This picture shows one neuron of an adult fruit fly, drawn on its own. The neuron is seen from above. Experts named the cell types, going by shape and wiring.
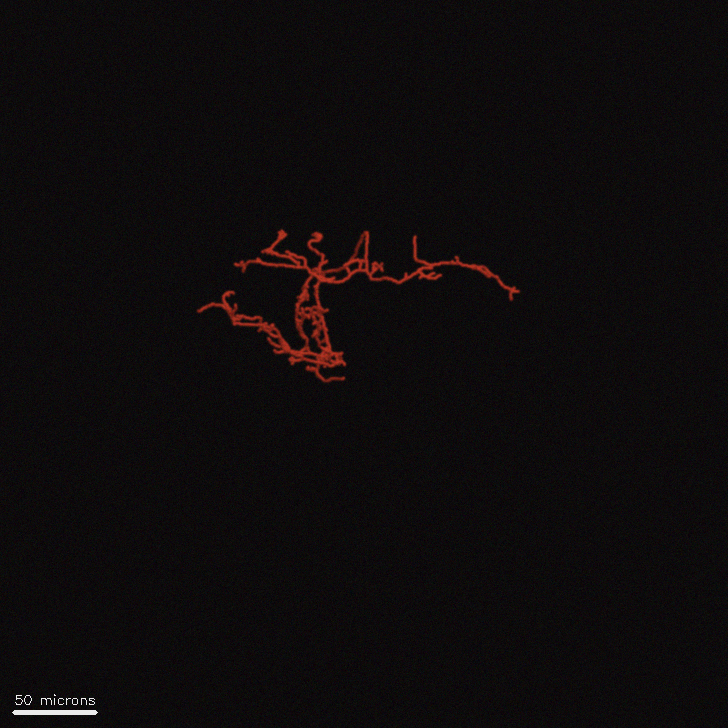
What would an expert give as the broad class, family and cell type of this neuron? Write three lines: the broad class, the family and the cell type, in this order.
central-brain intrinsic neuron
hemilineage FLAa3
VES206m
